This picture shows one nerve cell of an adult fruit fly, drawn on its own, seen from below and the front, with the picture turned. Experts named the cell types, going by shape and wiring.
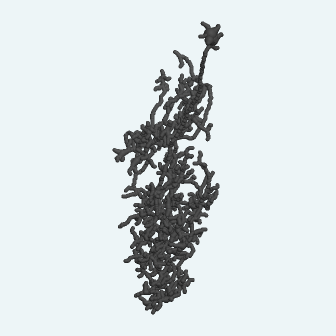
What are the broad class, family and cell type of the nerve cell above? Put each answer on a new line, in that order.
optic-lobe intrinsic neuron
Pm
Pm3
